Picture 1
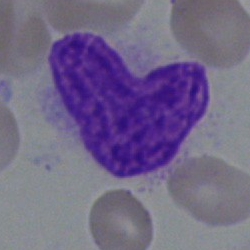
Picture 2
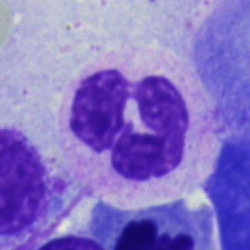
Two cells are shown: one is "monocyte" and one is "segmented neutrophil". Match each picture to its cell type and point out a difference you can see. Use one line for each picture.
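Picture 1 shows a monocyte: The cytoplasm is scant, forming only a faint rim around the nucleus.
Picture 2 shows a segmented neutrophil: A wide rim of pale pink cytoplasm surrounds the nucleus.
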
